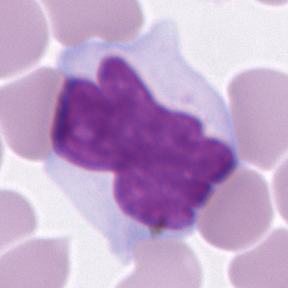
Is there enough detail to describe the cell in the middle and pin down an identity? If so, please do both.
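Start with the nucleus: it is elongated, lying along a diagonal from upper left to lower right. Around it, the cytoplasm is pale grey-blue and only lightly stained. Take your time scanning it, and you will find no visible granules and no visible vacuoles. This cell is a monocyte.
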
